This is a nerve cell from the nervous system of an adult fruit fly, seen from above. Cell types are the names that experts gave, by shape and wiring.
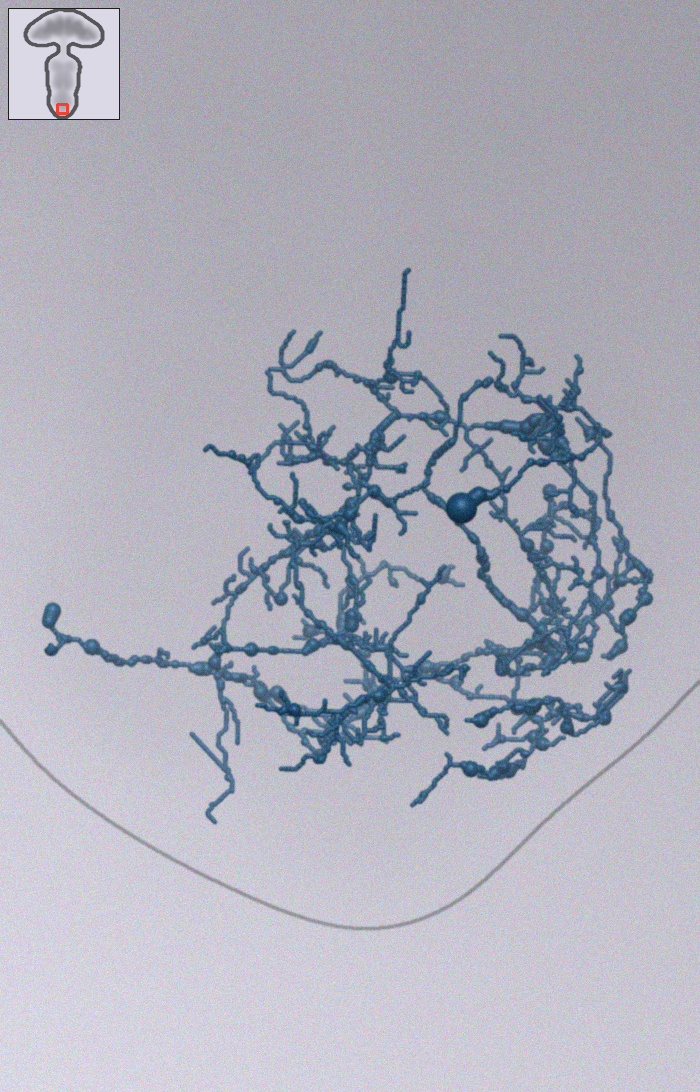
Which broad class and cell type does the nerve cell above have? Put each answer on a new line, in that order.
nerve-cord intrinsic neuron
INXXX382_b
